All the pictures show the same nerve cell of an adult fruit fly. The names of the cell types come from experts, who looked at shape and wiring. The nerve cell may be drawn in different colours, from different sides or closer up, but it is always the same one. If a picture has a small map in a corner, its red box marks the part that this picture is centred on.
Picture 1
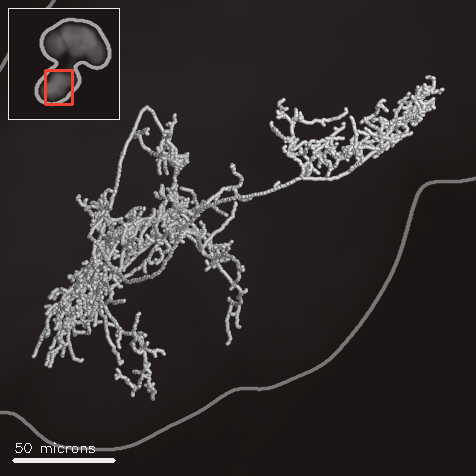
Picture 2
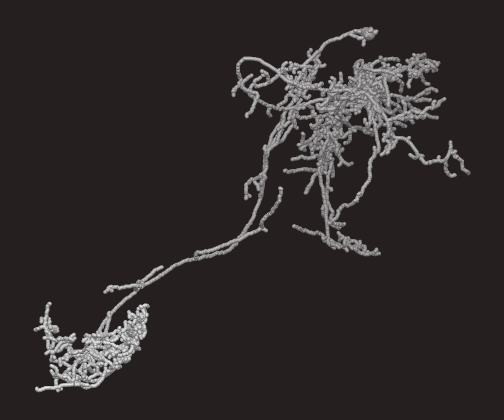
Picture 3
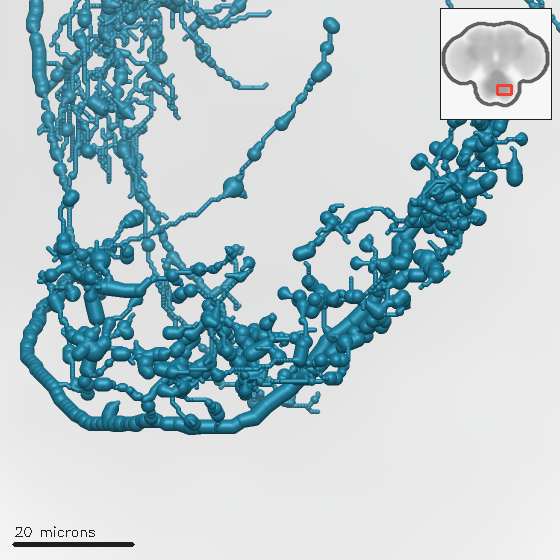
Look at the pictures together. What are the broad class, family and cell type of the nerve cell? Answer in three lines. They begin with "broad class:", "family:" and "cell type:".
broad class: nerve-cord intrinsic neuron
family: hemilineage 17B
cell type: IN17B006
